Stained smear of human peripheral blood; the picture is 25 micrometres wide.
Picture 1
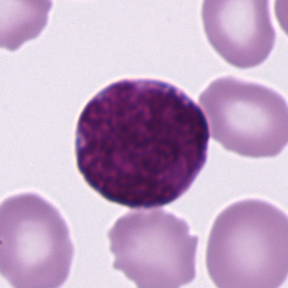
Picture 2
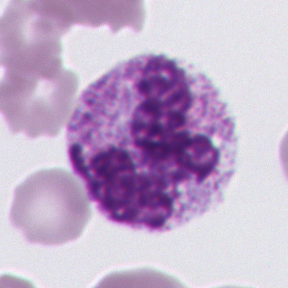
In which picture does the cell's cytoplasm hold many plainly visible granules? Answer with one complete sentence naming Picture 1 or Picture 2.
What picture 2 shows is a cell with many visible granules in its cytoplasm.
